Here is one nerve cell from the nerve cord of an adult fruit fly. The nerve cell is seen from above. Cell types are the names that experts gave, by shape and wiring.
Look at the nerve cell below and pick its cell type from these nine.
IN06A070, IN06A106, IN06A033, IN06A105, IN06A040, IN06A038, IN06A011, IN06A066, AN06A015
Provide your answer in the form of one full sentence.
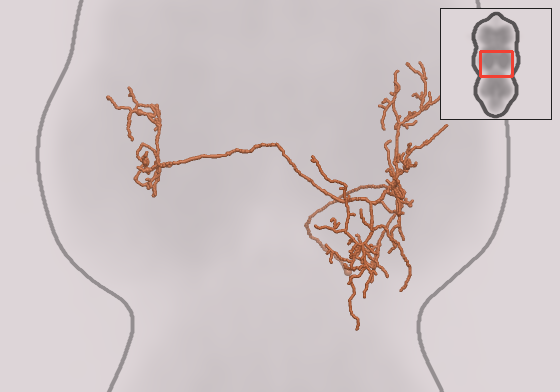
The cell type name IN06A040 applies to this nerve cell.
